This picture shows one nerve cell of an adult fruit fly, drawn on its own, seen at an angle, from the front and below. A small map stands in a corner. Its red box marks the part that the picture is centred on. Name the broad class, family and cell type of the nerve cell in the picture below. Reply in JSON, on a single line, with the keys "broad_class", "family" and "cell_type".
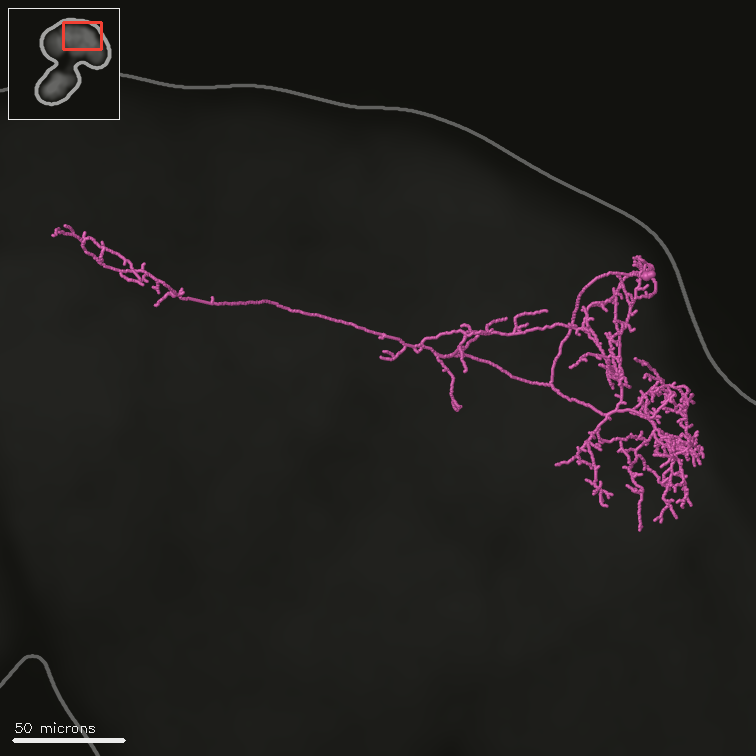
{"broad_class": "central-brain intrinsic neuron", "family": "hemilineage VLPd1", "cell_type": "AVLP048"}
